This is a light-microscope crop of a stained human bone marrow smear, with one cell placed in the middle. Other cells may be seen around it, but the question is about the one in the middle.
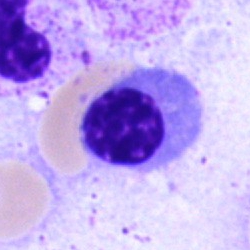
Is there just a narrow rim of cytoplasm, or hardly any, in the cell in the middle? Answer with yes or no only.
No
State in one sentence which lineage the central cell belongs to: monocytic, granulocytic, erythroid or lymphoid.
Classified by lineage, the middle cell is erythroid.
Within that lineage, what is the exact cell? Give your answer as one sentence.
The target cell in the middle of the crop is an erythroblast.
